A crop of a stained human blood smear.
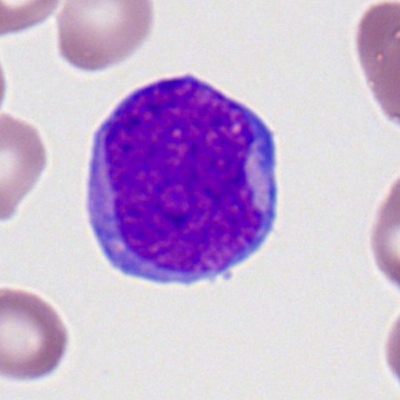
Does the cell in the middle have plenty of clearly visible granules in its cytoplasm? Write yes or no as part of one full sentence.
No, the cytoplasm of the cell shows no visible granules.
